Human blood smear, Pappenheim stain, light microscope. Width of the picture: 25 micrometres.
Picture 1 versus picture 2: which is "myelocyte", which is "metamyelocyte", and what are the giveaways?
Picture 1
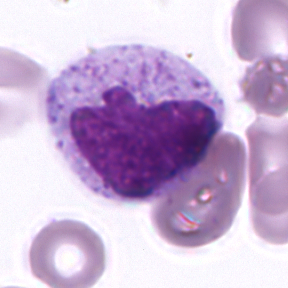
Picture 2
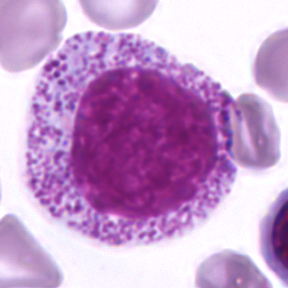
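Picture 1 shows the metamyelocyte, and picture 2 shows the myelocyte. Taking the nucleus first, in picture 1 it is irregular and folded, with a small knob rising from its upper edge, and measures about 13 by 10 micrometres, while in picture 2 it sits off-centre, closer to the right edge of the cell. Next, the chromatin: in picture 1 it stains deep purple with a mottled, clumped texture, whereas in picture 2 it is finely patterned, without coarse dark clumps.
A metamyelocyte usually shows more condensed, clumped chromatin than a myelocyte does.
Last, the cytoplasm: in picture 1 it is pale greyish-lilac, forms its widest band above the nucleus and carries fine purple granules scattered through it, while in picture 2 it is densely filled with purple granules, with few lying over the nucleus.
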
